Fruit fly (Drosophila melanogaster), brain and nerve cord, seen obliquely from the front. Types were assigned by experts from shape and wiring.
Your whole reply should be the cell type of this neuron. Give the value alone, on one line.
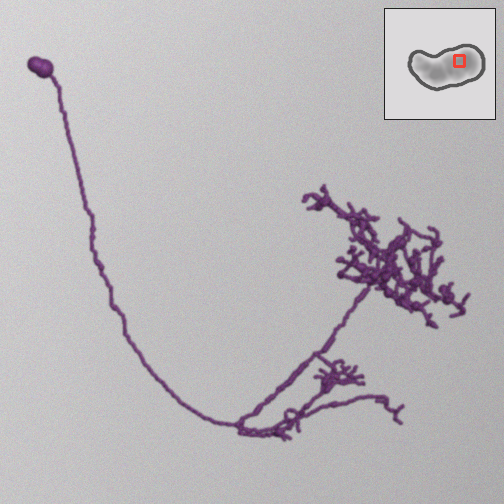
vDeltaE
